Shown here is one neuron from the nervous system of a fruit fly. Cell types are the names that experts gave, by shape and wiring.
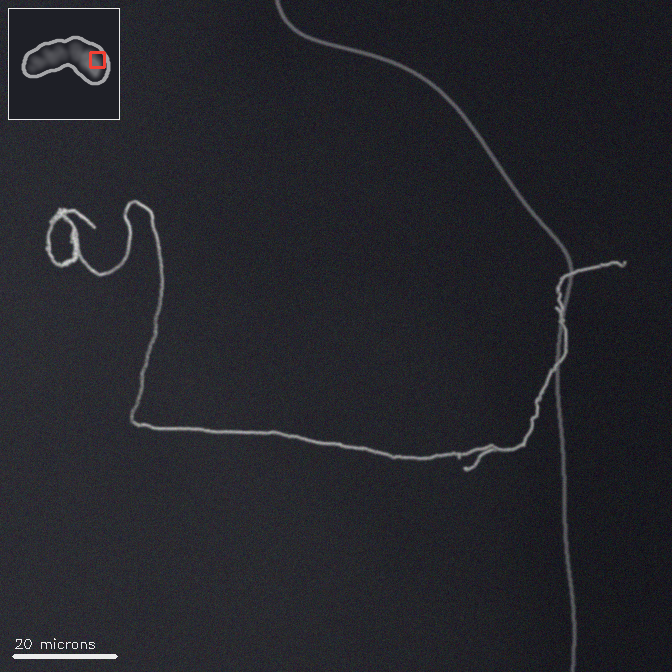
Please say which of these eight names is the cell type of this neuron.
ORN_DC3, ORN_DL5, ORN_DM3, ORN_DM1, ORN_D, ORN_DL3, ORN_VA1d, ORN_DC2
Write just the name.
ORN_DL3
